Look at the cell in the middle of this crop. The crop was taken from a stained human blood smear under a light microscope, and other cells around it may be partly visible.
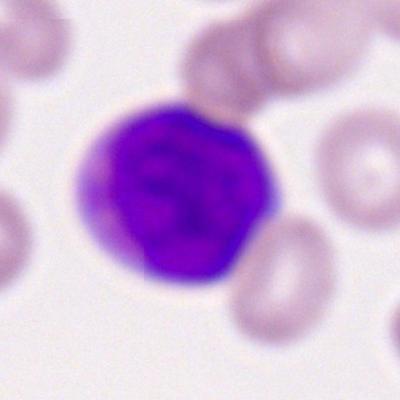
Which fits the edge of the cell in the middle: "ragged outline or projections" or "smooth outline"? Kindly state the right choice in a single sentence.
Along its outline, the cell is smooth, with no projections.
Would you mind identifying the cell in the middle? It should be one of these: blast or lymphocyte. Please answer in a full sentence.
Of the cells in this crop, the central one is a blast.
